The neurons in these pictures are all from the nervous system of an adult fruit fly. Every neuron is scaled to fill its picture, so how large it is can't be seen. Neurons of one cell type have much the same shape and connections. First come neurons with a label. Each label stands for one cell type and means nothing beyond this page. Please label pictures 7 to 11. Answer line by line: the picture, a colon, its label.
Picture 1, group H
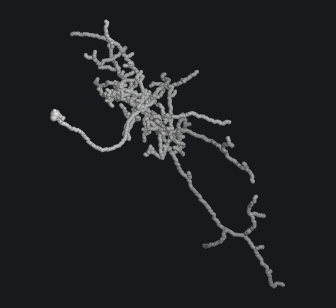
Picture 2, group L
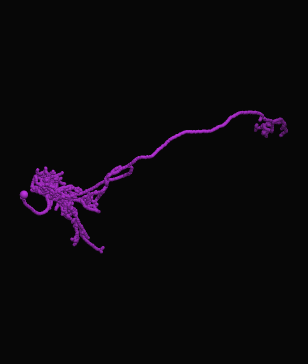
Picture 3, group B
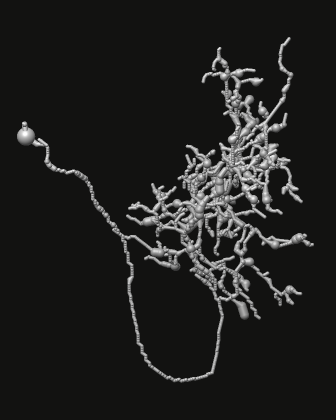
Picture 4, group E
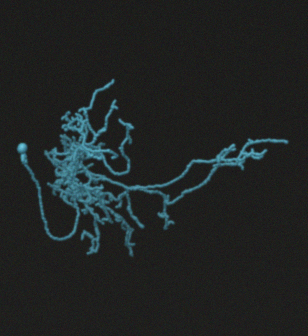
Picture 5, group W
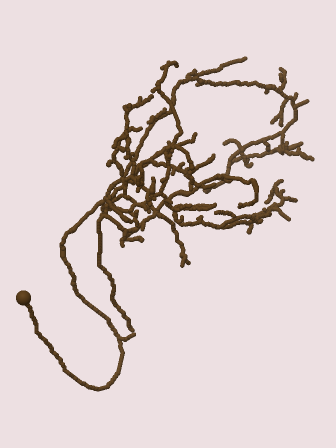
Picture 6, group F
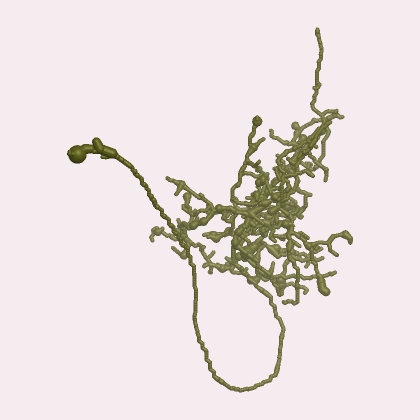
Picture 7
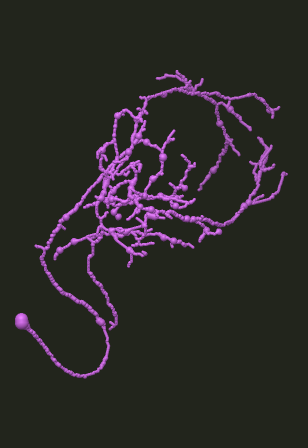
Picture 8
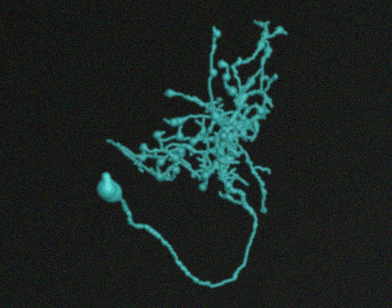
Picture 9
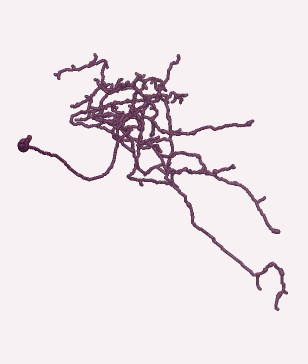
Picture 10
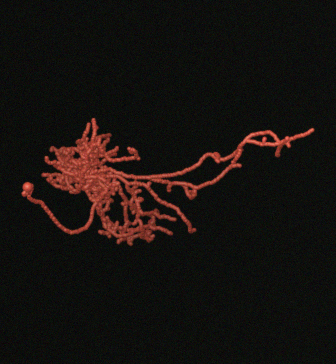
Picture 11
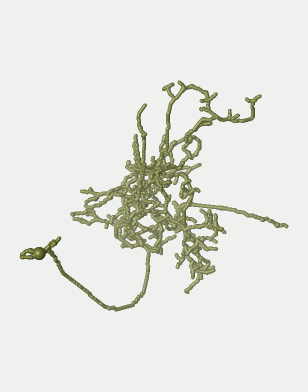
7: group W
8: group F
9: group H
10: group E
11: group B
